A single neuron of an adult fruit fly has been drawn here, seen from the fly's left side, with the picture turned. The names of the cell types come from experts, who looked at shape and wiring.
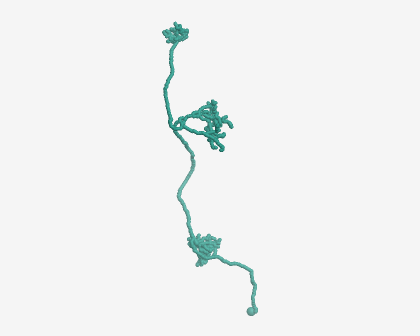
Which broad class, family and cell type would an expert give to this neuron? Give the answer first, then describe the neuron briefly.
Its broad class is central-brain intrinsic neuron. The name of its family is class CX. The cell type is PFNd. Its cell body lies at the bottom of the picture. As drawn here it is more than twice as tall as it is wide.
